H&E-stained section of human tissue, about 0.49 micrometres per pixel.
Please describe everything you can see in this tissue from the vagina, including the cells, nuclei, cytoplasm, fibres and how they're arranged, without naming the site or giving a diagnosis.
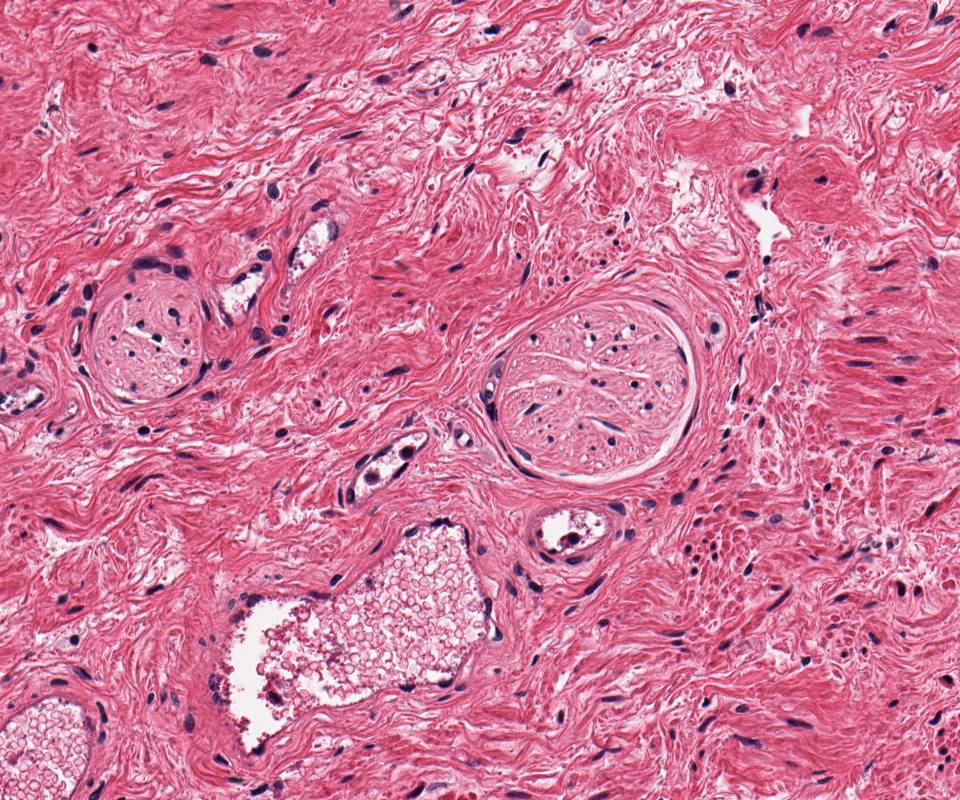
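The field is mostly dense pink fibrous connective tissue, without epithelium. Its wavy collagen fibres form interlacing bundles running in varied directions. Within fascicles, pale finely fibrillar tissue holds sparse small nuclei. A large thin-walled vessel at lower centre-left holds packed red blood cells.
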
